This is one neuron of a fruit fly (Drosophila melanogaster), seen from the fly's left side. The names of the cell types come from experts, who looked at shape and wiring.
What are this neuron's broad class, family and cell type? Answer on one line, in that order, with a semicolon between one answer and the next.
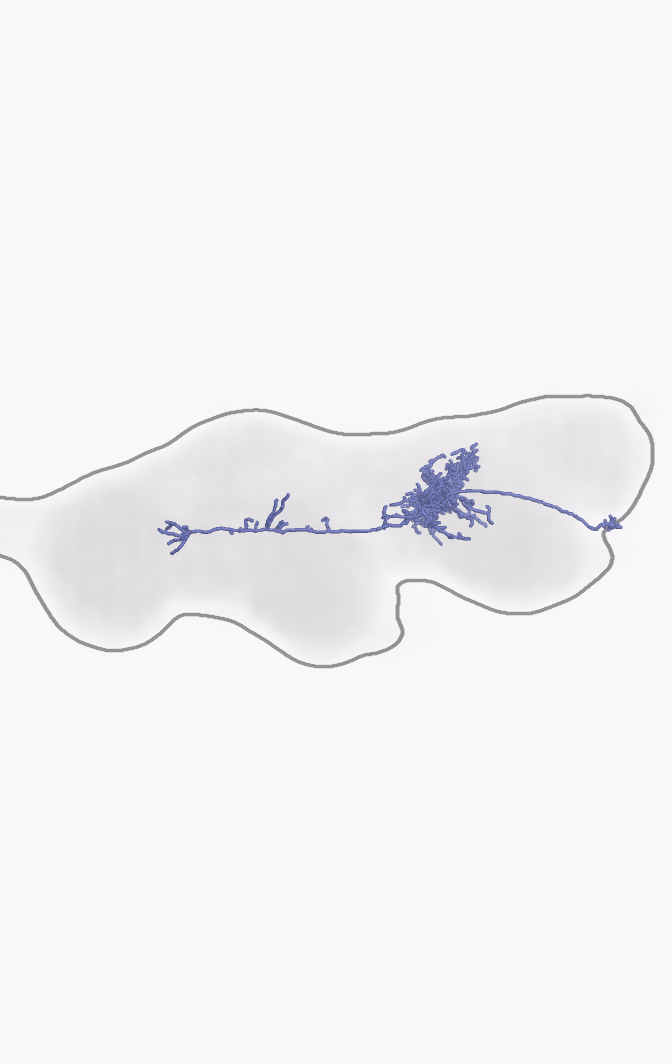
nerve-cord intrinsic neuron; hemilineage 03B; IN03B029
